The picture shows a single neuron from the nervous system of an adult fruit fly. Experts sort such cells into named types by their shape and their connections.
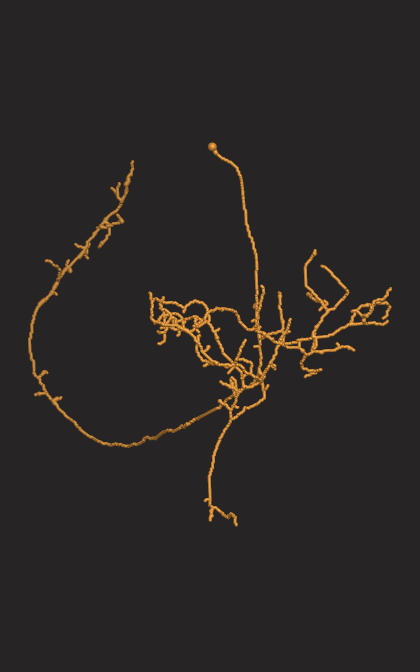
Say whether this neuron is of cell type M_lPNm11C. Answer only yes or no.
yes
